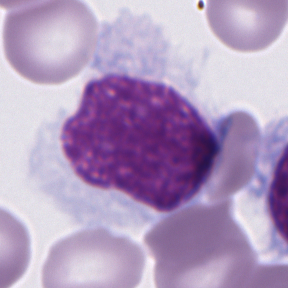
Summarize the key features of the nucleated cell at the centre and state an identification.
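The outline of this cell is ragged rather than smooth. Along its top and left edges, fine hair-like projections fringe the cytoplasm, in which no granules can be seen. Within the nucleus, the chromatin is finely stippled rather than coarsely clumped. The cell is a hairy cell.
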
